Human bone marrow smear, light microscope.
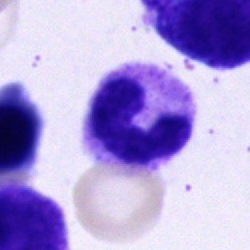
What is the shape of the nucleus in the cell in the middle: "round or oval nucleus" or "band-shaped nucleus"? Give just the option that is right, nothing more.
Band-shaped nucleus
